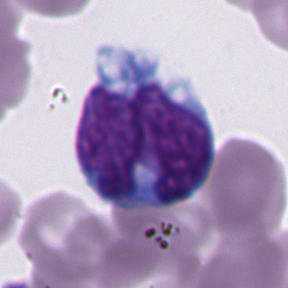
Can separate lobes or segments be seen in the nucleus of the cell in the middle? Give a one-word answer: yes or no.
Yes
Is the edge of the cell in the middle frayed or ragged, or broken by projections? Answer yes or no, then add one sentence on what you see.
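Yes. A ragged pale blue cytoplasmic projection extends from the top of the cell.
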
